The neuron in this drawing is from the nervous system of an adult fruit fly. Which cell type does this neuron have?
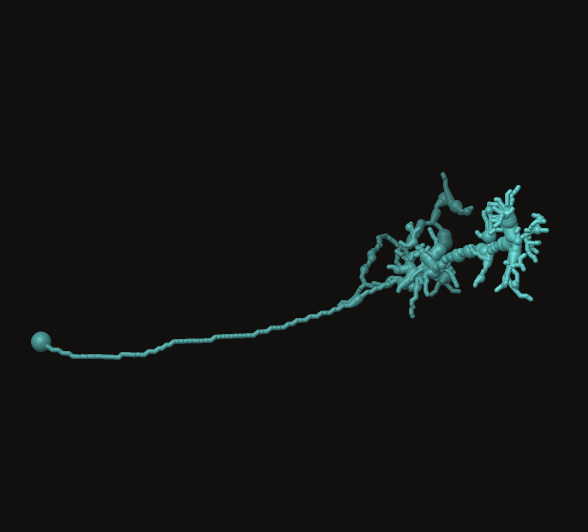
T2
